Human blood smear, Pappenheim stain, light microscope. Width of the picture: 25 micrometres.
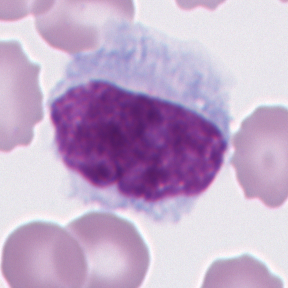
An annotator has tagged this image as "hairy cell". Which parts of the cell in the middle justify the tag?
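Look first at the border: it is ragged, with many fine hair-like projections all the way around, and that goes with a hairy cell.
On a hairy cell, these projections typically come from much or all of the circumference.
The nucleus goes with it too, being an oval drawn out from left to right, about 15 by 9 micrometres.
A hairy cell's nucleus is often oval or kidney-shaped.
Beyond that, the chromatin is a deep purple with a mottled texture, and the cytoplasm is a pale grey-blue.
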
